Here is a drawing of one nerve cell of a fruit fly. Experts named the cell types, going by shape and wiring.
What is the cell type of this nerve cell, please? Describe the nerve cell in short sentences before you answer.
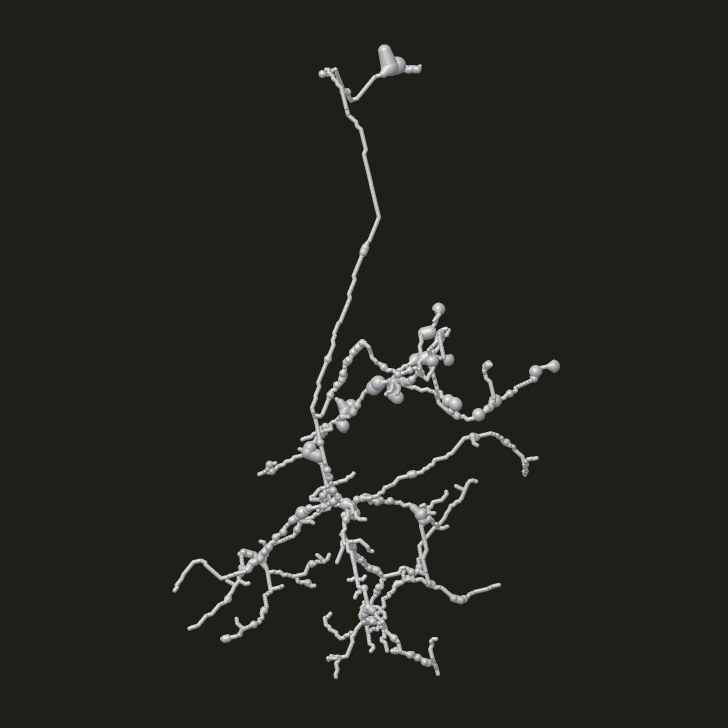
Its cell body lies at the top of the picture. The picture shows dozens of branch ends. It is a central-brain intrinsic neuron. It is of cell type WED162.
